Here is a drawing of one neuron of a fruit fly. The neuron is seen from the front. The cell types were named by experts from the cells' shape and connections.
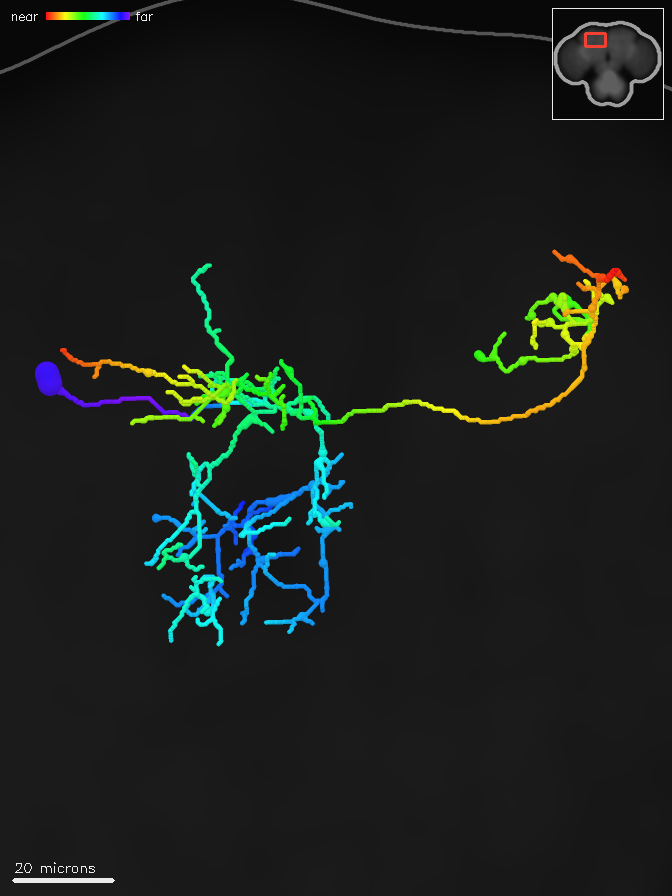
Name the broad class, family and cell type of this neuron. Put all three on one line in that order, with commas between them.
central-brain intrinsic neuron, hemilineage CLp2, SMP279_a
